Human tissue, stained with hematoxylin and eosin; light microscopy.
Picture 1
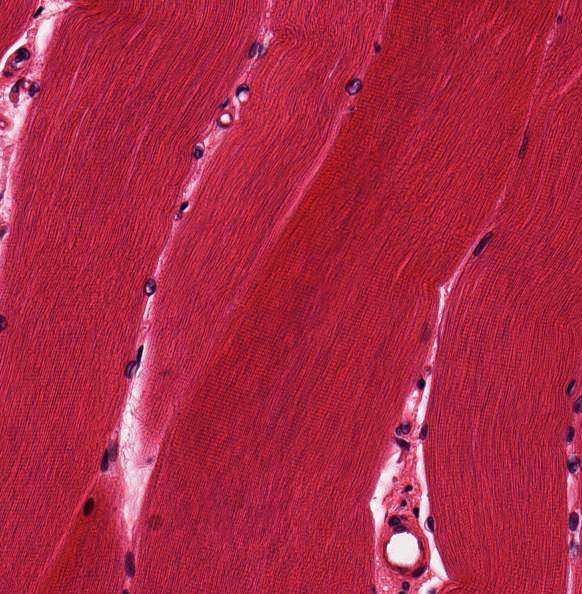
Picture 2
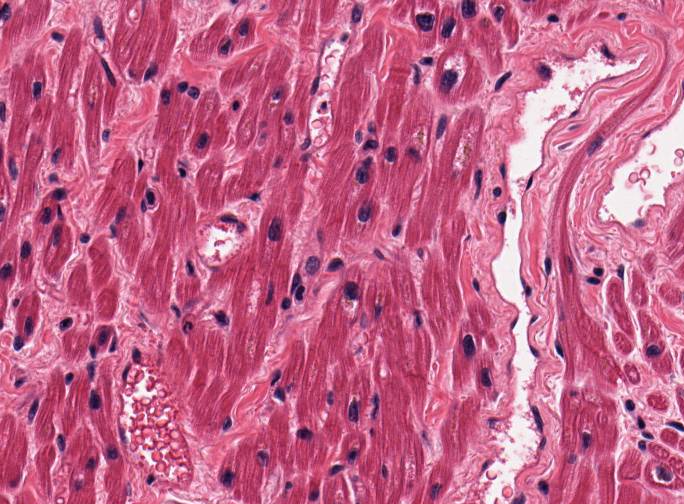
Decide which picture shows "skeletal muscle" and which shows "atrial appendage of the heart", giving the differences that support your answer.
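Skeletal muscle is shown in picture 1, the atrial appendage of the heart in picture 2. In skeletal muscle the fibres are broad and unbranched, each running on its own, whereas in the atrial appendage the fibres branch and join their neighbours. Skeletal muscle nuclei are flattened and sit at the fibre edges; in the atrial appendage they are oval and central. The skeletal muscle cytoplasm stains a deep, even red, and the atrial fibres a deep pink-red. Between the skeletal muscle fibres run narrow pale strips of loose connective tissue with scattered small nuclei. In the upper centre of the atrial field, small golden-brown granules lie next to a few nuclei.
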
